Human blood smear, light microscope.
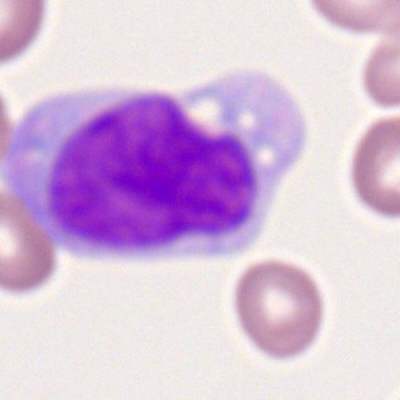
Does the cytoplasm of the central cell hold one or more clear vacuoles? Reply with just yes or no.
Yes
